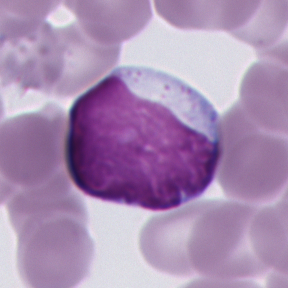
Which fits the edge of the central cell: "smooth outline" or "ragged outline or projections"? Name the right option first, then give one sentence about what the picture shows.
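Smooth outline. The cell outline is roughly round with a smooth edge.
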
